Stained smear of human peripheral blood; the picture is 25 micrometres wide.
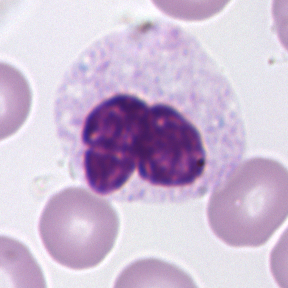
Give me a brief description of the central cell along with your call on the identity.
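Look first at the nucleus: it sits in the lower half of the cell, and its chromatin is dark purple and densely condensed. Around it, the cytoplasm is abundant and pale lilac, with fine lilac-purple granules scattered throughout. You are looking at a segmented neutrophil.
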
